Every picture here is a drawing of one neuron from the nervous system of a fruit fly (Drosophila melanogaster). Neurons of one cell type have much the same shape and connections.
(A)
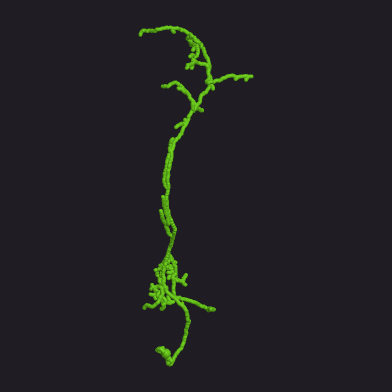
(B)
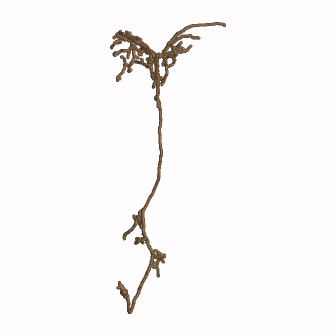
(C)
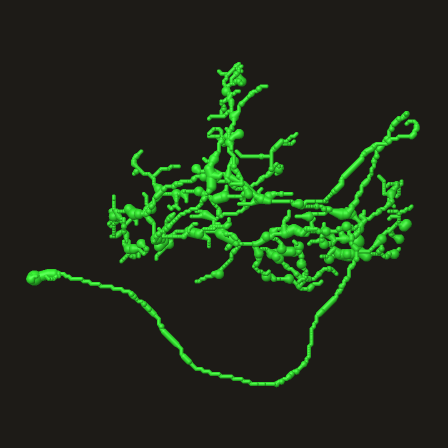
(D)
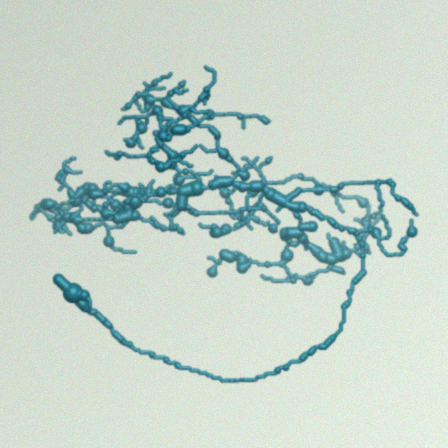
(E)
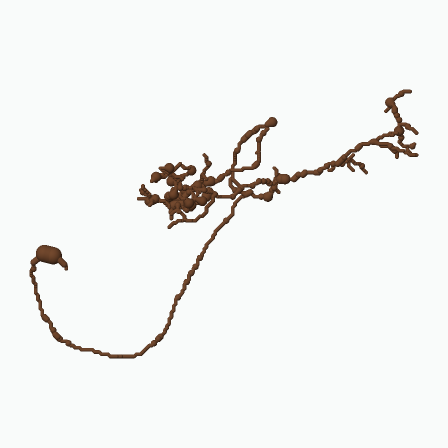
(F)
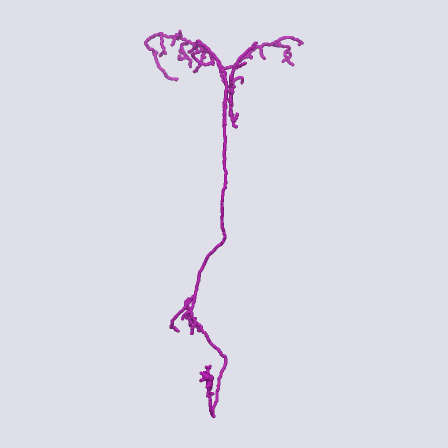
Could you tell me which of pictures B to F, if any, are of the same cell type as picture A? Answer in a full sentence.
Picture B and picture F are of the same cell type.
